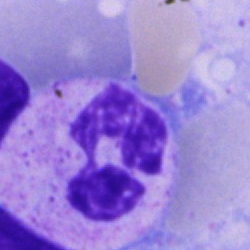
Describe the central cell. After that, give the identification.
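See the round, smooth outline on this one? Chromatin's dark purple and coarsely clumped, and there are no nucleoli visible. That's a segmented neutrophil.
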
